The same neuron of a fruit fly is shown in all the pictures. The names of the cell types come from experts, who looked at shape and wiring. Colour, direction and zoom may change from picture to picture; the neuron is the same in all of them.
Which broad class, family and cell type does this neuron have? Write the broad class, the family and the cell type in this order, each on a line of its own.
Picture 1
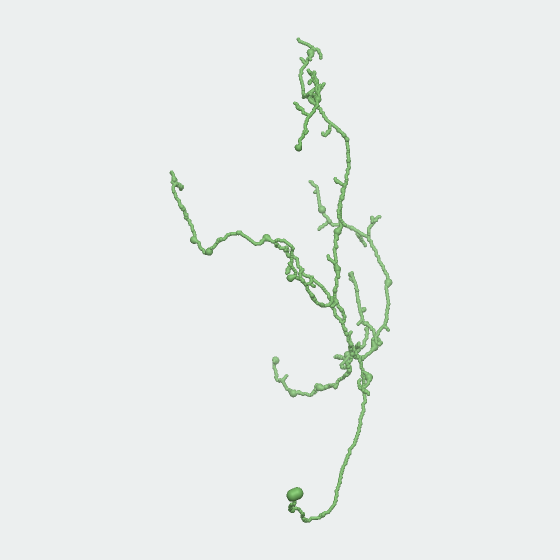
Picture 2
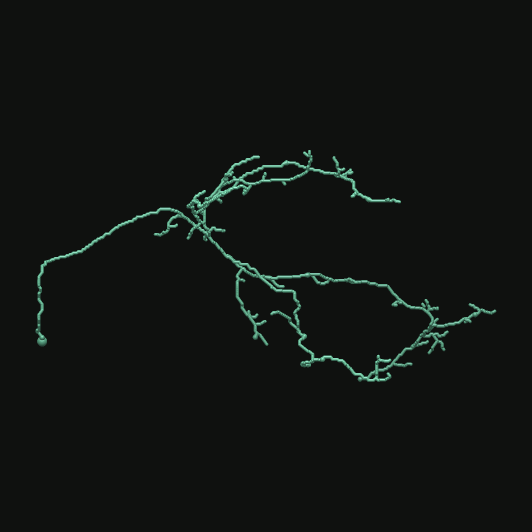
nerve-cord intrinsic neuron
hemilineage 20A.22A
IN20A.22A088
